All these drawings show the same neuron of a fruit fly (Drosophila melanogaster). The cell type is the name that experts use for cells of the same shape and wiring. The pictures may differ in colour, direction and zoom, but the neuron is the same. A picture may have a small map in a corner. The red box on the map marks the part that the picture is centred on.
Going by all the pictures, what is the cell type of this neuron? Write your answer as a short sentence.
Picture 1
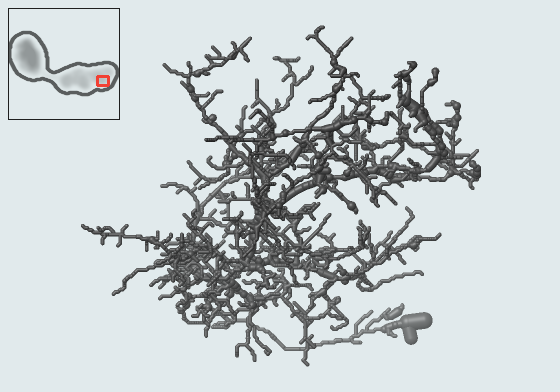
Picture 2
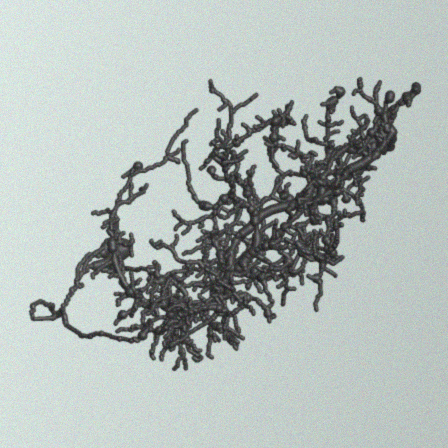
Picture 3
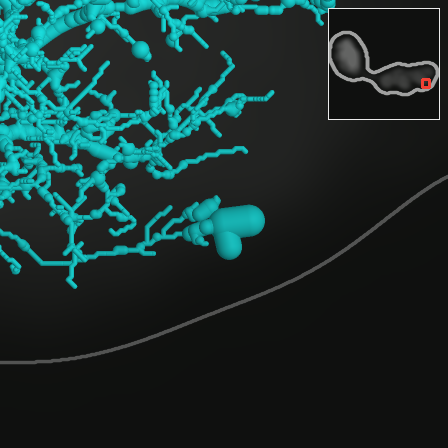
The cell type is IN13B018.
